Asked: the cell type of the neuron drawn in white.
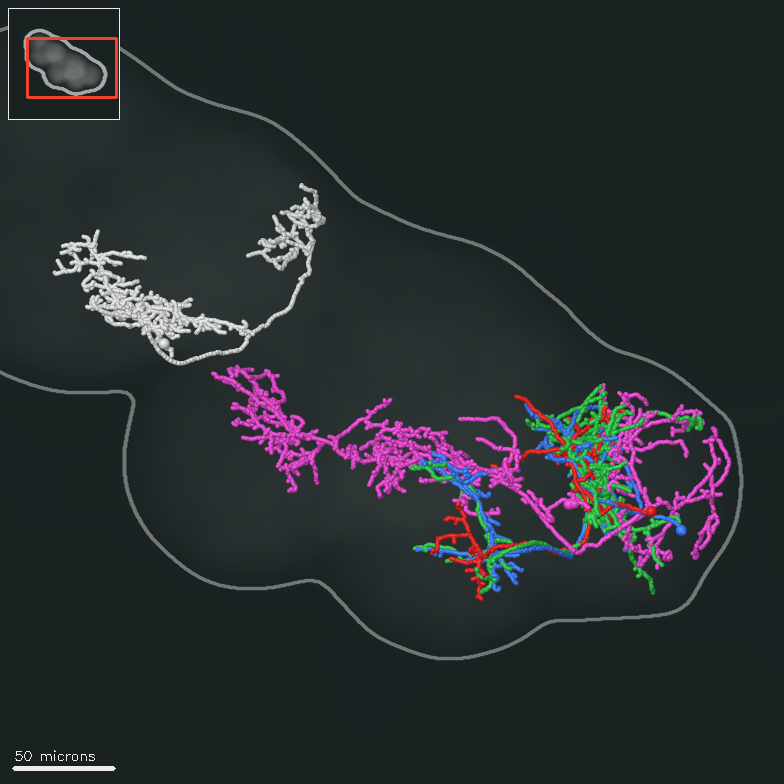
IN01A038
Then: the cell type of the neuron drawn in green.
IN01A047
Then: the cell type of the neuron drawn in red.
IN01A079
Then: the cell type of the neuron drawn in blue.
IN01A072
